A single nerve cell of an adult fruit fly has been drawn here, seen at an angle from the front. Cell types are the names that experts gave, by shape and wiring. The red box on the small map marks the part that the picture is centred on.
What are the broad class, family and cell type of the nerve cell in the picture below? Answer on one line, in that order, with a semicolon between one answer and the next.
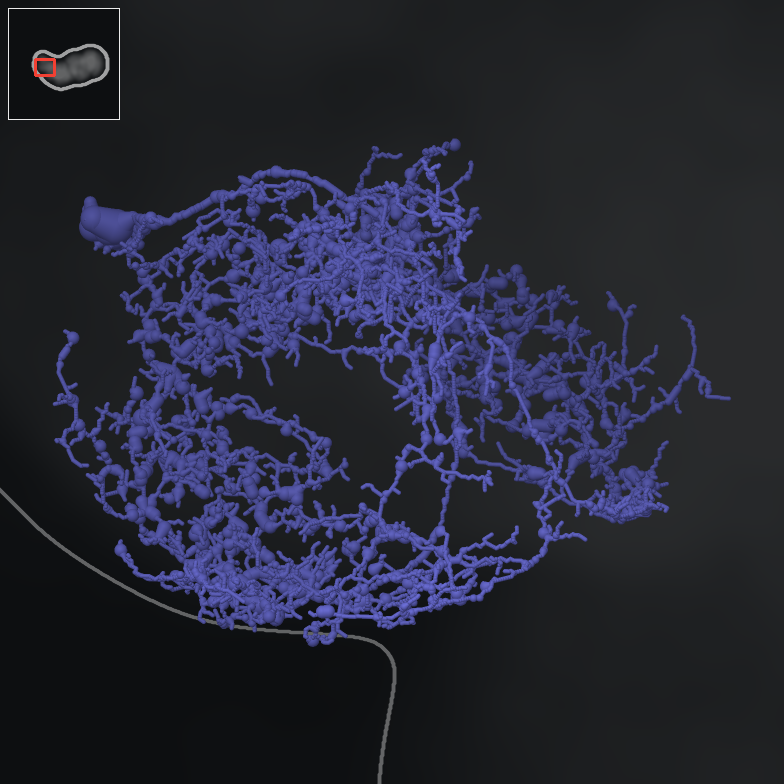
nerve-cord intrinsic neuron; hemilineage 01B; IN01B002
